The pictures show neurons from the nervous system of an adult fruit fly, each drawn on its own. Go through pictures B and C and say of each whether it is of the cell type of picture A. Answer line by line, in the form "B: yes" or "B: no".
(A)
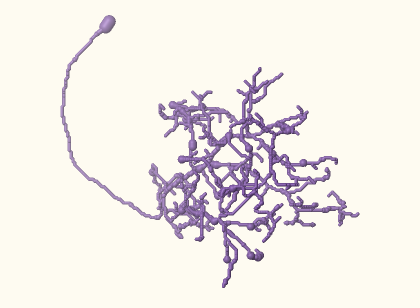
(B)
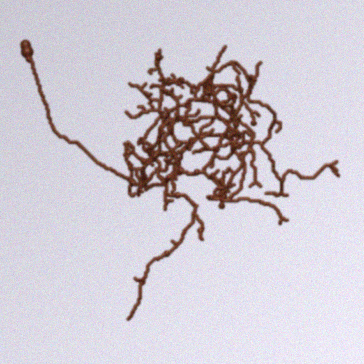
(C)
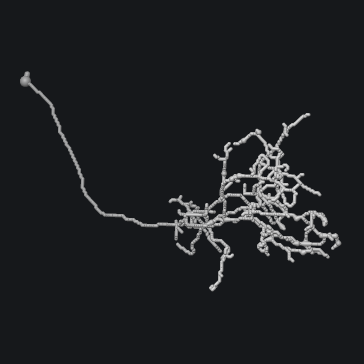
B: yes
C: no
